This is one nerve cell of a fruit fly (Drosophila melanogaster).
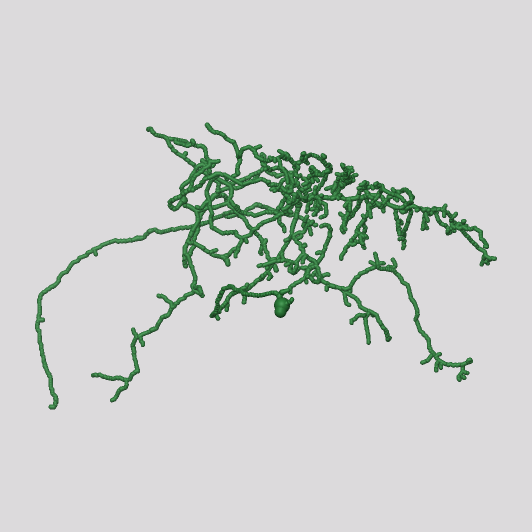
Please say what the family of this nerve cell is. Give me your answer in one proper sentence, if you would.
This nerve cell is a member of family hemilineage 01A.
